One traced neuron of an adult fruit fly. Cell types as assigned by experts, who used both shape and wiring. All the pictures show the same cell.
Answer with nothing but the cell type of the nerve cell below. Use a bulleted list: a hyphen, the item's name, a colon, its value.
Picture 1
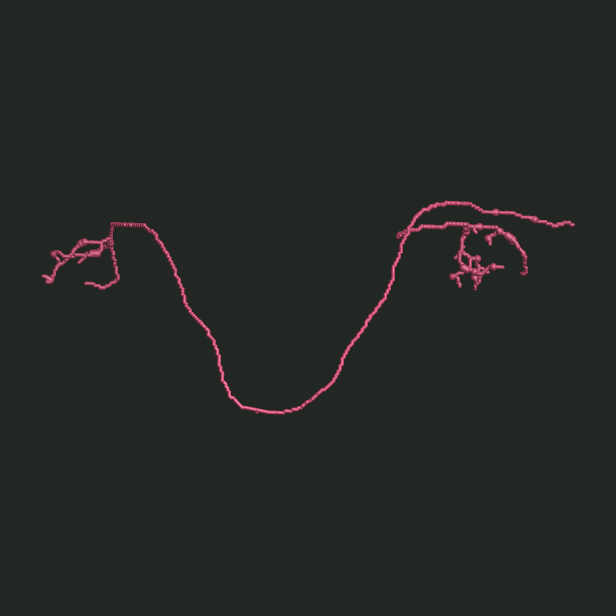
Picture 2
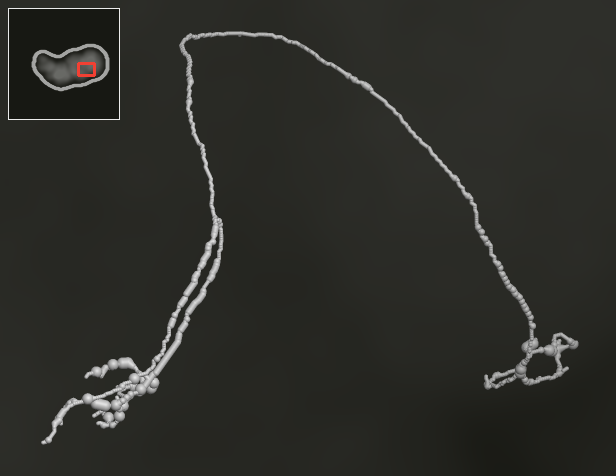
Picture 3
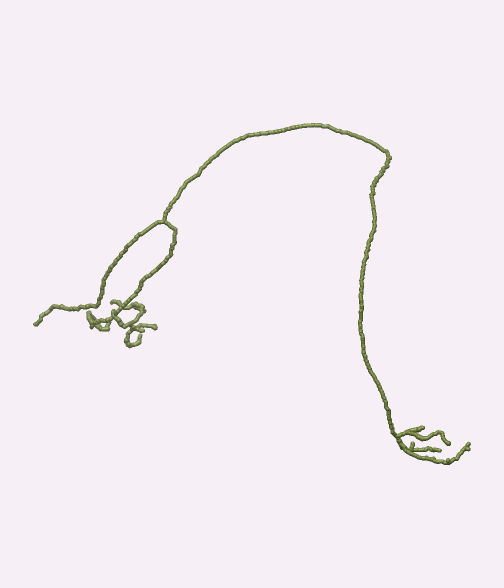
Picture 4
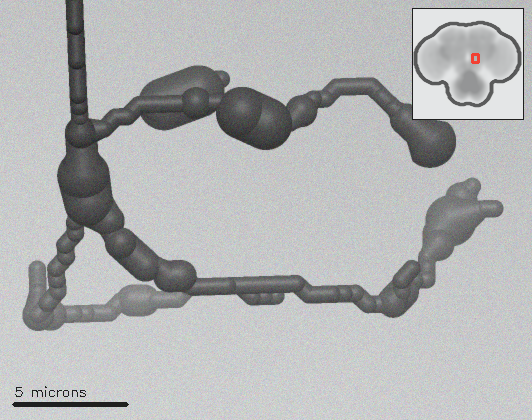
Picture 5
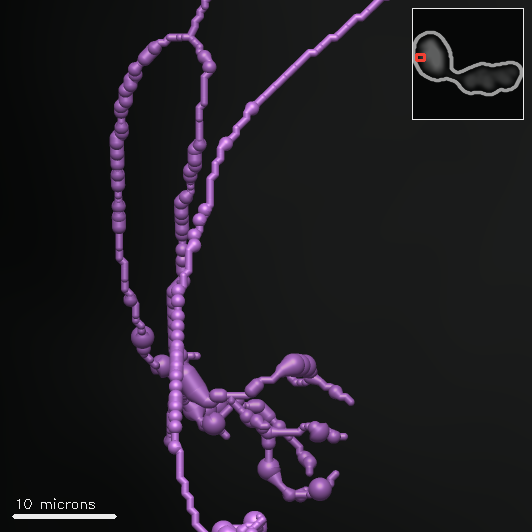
- cell type: ORN_VA3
